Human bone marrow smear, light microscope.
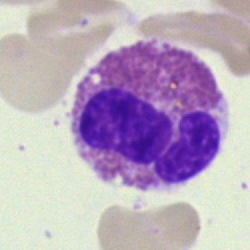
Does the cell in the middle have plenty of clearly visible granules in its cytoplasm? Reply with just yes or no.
Yes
